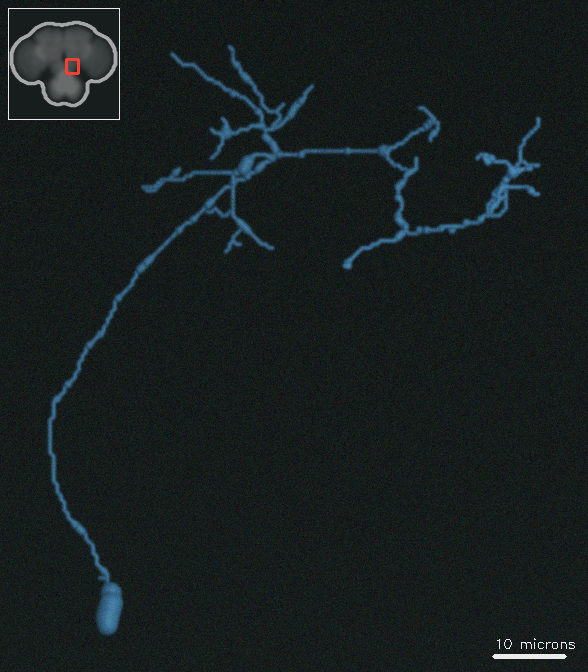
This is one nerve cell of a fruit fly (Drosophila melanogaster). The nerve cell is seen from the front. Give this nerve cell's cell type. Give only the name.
CB1601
